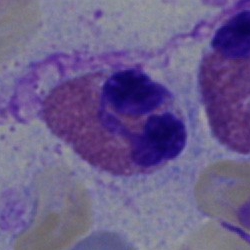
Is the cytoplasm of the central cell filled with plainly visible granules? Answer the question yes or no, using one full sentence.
Yes, this cell has a cytoplasm with many visible granules.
